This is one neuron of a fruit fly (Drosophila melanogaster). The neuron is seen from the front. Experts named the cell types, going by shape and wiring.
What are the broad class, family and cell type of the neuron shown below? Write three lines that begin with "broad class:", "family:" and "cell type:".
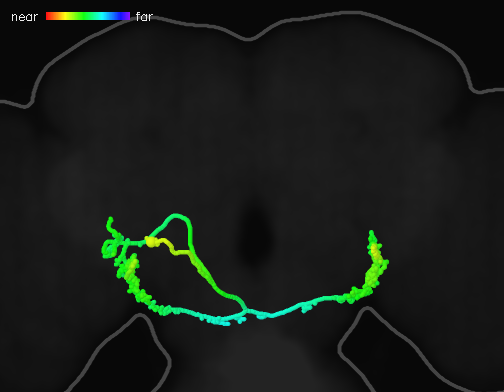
broad class: central-brain intrinsic neuron
family: hemilineage ALl1_ventral
cell type: SAD097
